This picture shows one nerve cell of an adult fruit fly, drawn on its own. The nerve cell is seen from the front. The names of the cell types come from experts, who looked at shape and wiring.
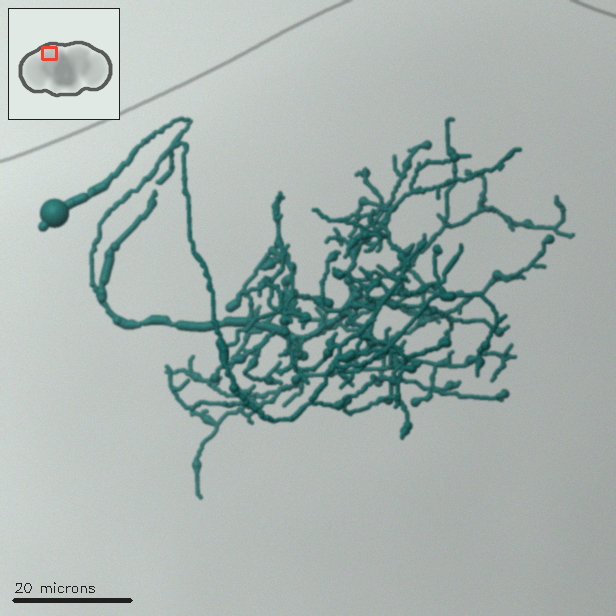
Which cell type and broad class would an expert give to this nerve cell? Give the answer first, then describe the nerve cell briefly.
The cell type is SLP464. It is a central-brain intrinsic neuron. From left to right in the picture it spans about 90 microns. As drawn here it is wider than it is tall.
